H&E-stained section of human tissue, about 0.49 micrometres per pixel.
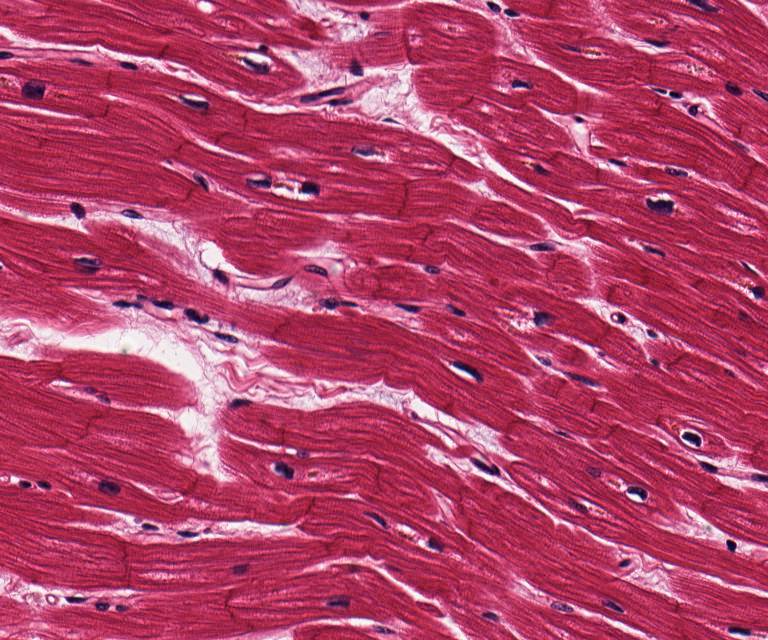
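Left ventricle of the heart, haematoxylin and eosin section. Fibres branch and join neighbouring fibres, forming an interconnected network. Several central nuclei surrounded by a small pale clear zone in the cytoplasm. Small dark elongated nuclei in the thin pale spaces between fibres. Widest pale wispy connective tissue gap at left middle of field.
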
